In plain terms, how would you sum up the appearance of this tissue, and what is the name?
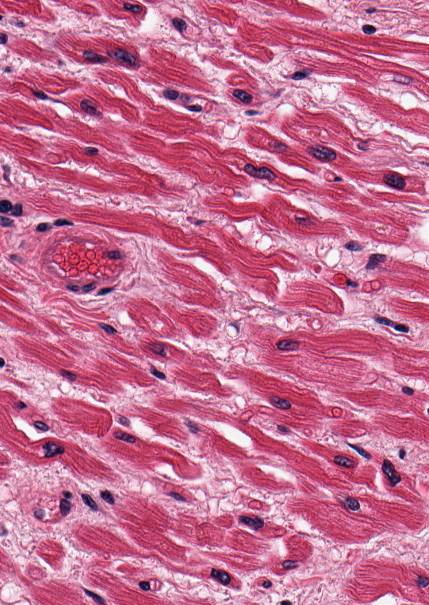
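You can see the muscle fibres branching and joining up with their neighbours, and their nuclei are oval and sit centrally in each fibre. Left of centre in the upper half there's a small blood vessel filled with red blood cells. There are no fat cells in the field. It's atrial appendage of the heart.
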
